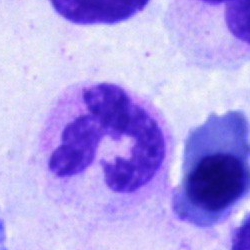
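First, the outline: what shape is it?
Round, with a smooth edge.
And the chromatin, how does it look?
Dark purple and coarsely clumped, I think.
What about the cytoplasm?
There's plenty of it, pale pink, with fine pink-violet granules scattered through it.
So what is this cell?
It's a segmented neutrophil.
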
